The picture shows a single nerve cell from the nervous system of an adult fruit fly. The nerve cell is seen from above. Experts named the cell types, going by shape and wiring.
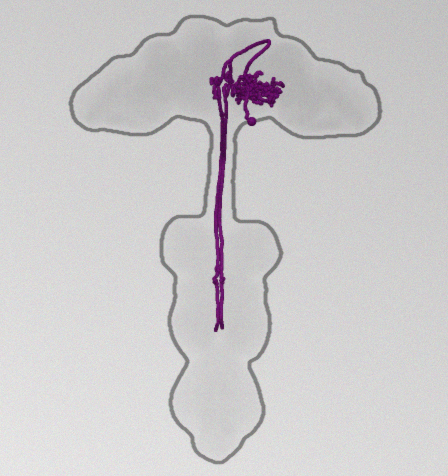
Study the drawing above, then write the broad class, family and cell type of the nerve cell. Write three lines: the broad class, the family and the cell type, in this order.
descending neuron
hemilineage DM6_central2
DNpe037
